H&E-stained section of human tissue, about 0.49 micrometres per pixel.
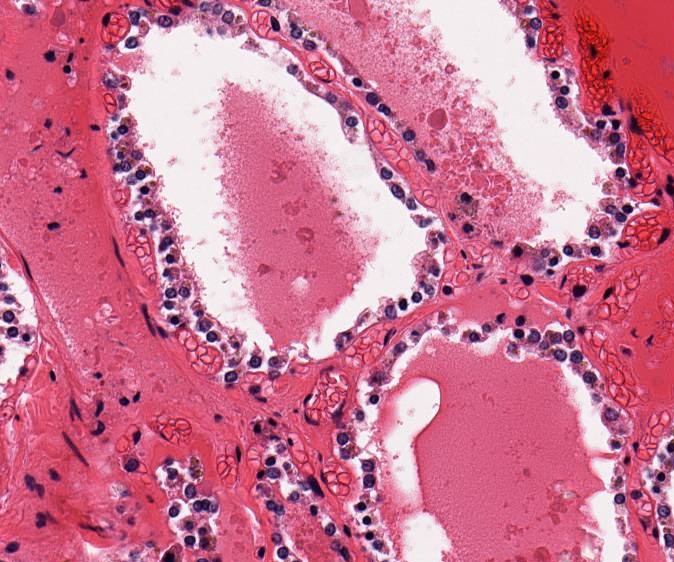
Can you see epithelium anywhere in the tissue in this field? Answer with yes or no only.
Yes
